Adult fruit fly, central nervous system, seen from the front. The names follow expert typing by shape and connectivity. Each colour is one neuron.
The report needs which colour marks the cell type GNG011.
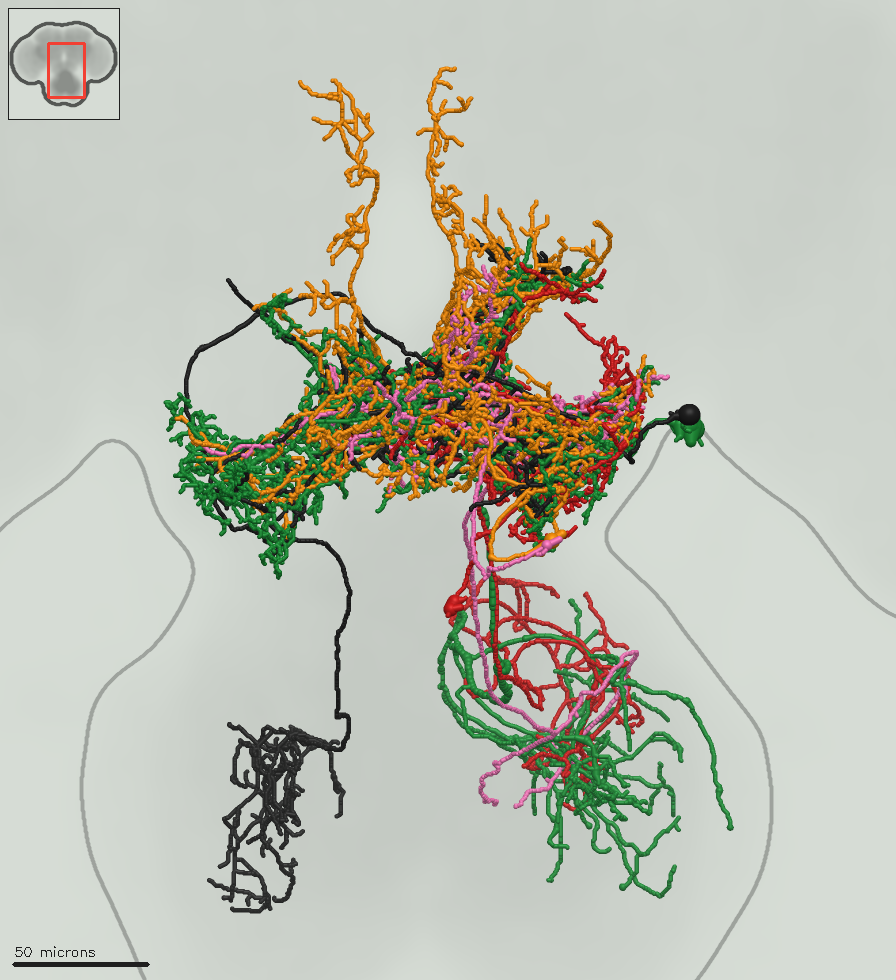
orange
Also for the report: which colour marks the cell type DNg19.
black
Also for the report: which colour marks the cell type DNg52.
pink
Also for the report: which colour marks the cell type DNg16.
green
